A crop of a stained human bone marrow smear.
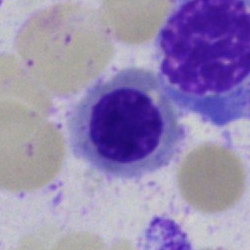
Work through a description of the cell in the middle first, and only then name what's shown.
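Look first at the outline: roughly round. In the nucleus, the chromatin is dense and deep purple, in coarse clumps, and you won't find a nucleolus. All around the nucleus runs a moderate rim of pale blue cytoplasm. This is an erythroblast.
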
